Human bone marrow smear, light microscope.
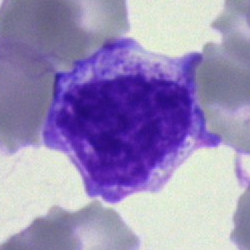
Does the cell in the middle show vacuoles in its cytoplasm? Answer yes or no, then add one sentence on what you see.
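Yes. Small pale clear spots are scattered in the cytoplasm around the nucleus.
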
